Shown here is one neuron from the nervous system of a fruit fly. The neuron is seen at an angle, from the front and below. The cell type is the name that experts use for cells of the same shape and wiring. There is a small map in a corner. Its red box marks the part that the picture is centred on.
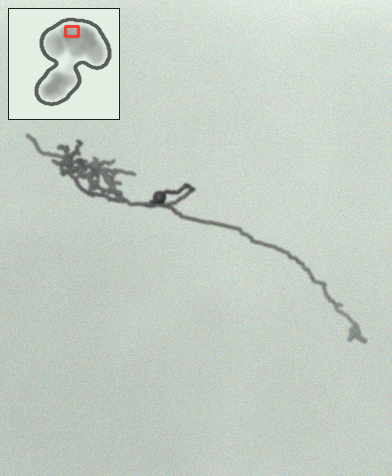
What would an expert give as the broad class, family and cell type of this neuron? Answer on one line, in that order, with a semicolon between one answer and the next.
central-brain intrinsic neuron; hemilineage AOTUv4_dorsal; TuBu04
